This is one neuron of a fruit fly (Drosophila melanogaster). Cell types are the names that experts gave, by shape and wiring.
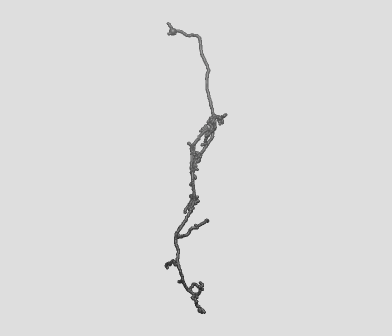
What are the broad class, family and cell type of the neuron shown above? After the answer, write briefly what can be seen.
It is a nerve-cord intrinsic neuron. Its family is hemilineage 03B. The cell type is IN03B083. The cell body can be seen at the top of the picture. In this view it is more than twice as tall as it is wide.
